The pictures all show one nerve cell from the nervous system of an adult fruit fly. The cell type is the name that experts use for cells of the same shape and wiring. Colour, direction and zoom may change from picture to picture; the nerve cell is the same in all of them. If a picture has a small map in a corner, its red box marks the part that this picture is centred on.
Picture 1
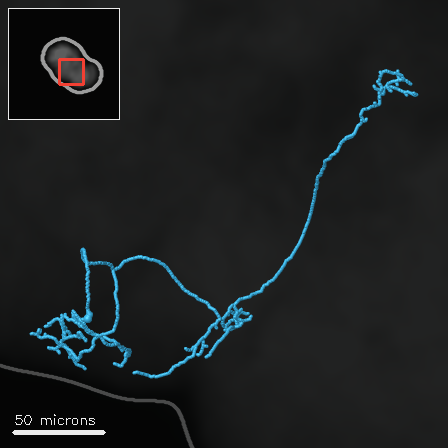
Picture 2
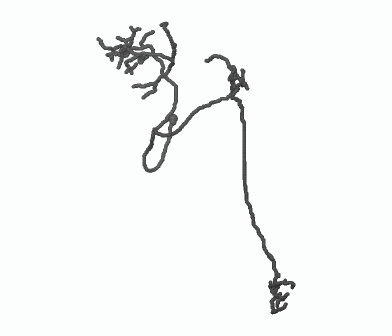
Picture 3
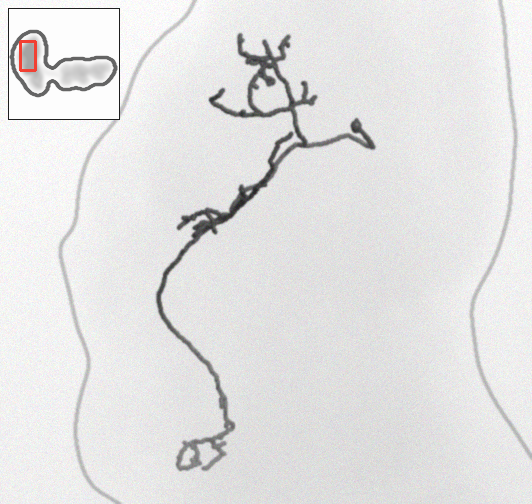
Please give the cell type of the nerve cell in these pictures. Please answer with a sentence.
The cell type is CB4205.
